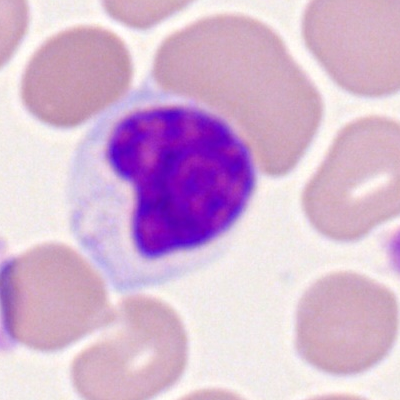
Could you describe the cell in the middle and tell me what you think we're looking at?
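Outline roughly round, smooth. Nucleus kidney-shaped; indentation on left side. Chromatin dark purple, clumped, lighter patches between clumps. Fine faint lilac granules scattered in cytoplasm. This is a lymphocyte.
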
